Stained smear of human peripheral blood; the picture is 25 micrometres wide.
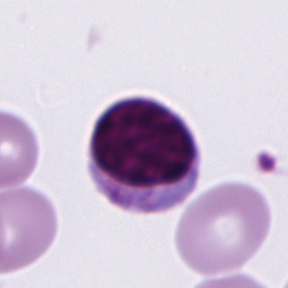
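Large granular lymphocyte, stained peripheral blood smear, central cell. Outline round and smooth; cell about 10 micrometres across. Nucleus round to oval, no indentation or lobes, about 9 by 8 micrometres, filling about 70% of the cell's area. Nucleus sits toward the top; most cytoplasm lies below it. Chromatin dark purple, coarsely clumped.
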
